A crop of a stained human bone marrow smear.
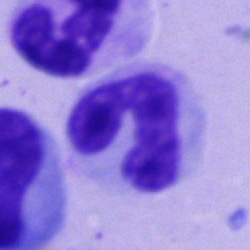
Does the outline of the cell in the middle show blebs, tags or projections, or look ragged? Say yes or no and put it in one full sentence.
No, the cell's outline is smooth, without projections.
